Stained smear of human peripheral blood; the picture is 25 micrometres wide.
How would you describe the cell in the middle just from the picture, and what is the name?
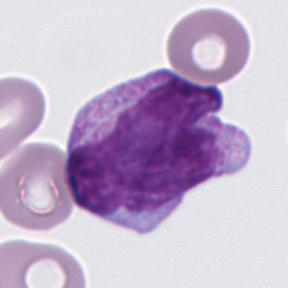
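First, the outline: angular and irregular rather than round. Next, a rounded bulge of pale cytoplasm projects from the right side. Then the cytoplasm itself: only fine faint lilac specks, no coarse granules, and no vacuoles. Conclusion: atypical promyelocyte.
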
